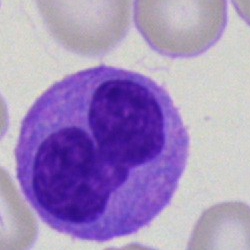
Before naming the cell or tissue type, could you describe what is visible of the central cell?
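The cell has a nearly round outline. Its cytoplasm is pale lilac-purple and is widest on the lower right side of the nucleus. No vacuoles are seen in the cytoplasm. The central cell is a monocyte.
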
